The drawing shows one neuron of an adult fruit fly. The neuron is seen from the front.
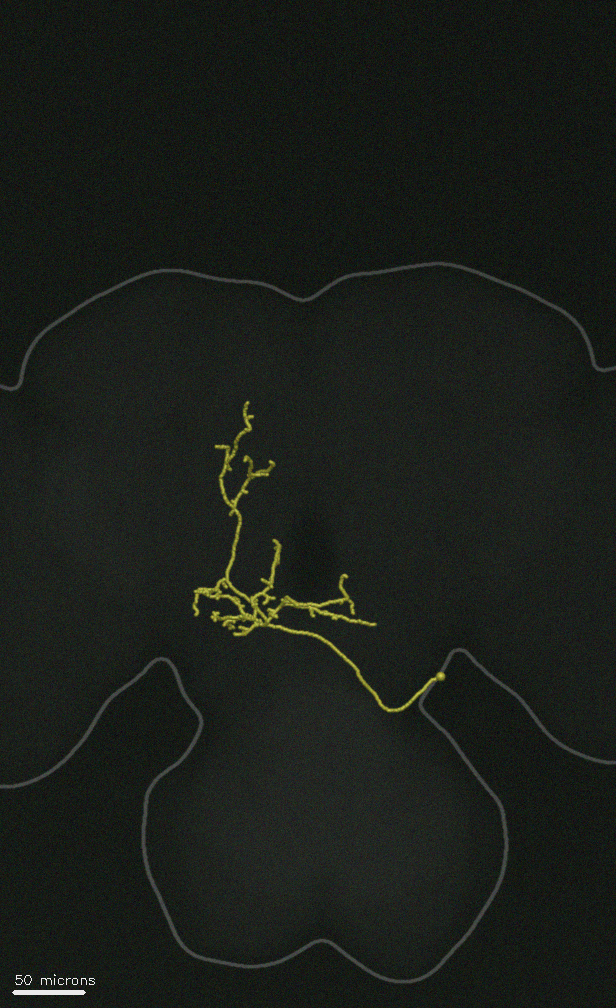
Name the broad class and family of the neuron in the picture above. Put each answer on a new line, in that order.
central-brain intrinsic neuron
hemilineage MX7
